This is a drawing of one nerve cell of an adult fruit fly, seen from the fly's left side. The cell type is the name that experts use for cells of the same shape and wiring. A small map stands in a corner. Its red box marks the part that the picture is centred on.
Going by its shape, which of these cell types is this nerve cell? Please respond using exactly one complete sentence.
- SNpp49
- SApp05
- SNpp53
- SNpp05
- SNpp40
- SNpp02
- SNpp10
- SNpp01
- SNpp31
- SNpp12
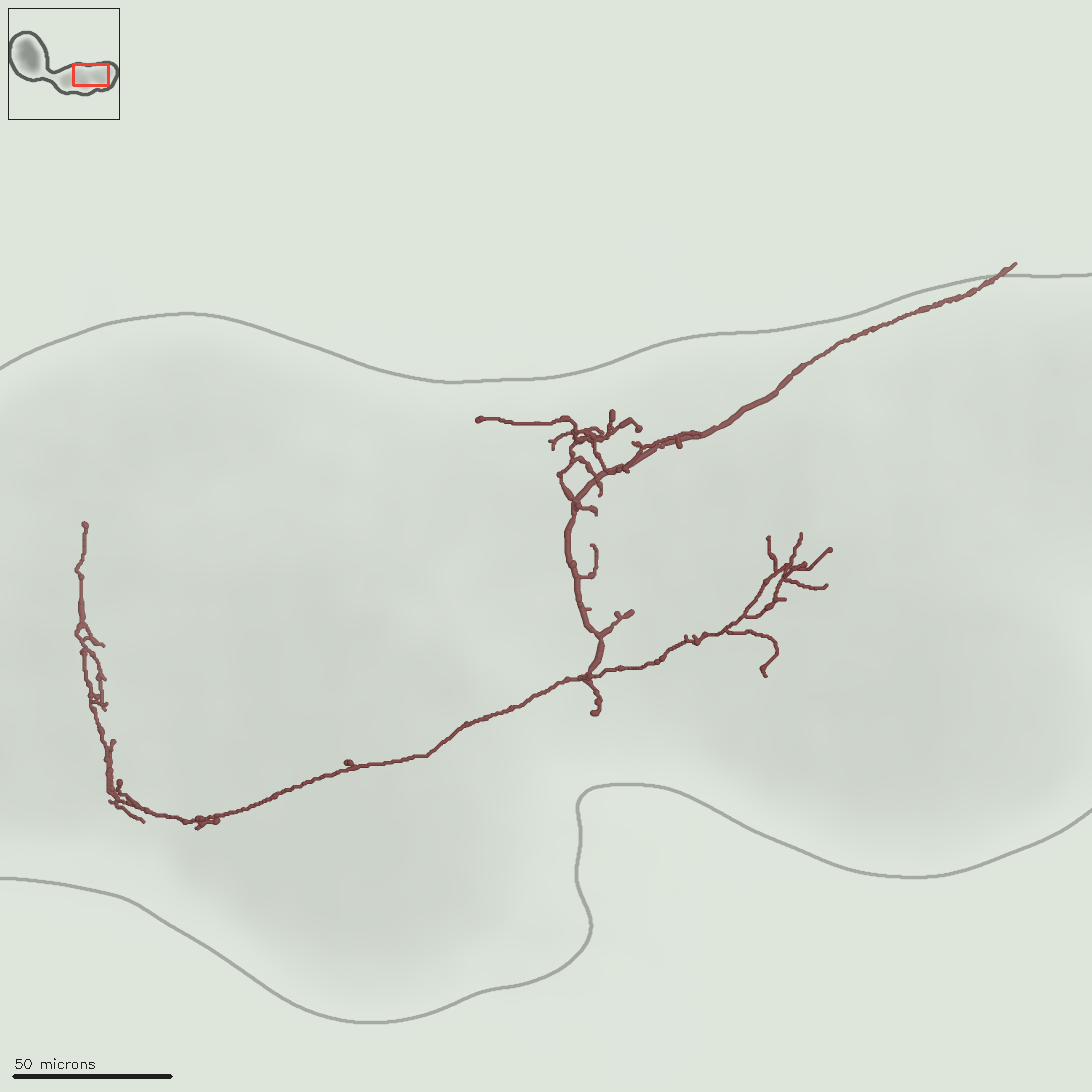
Under the cell type SNpp12 falls this nerve cell.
